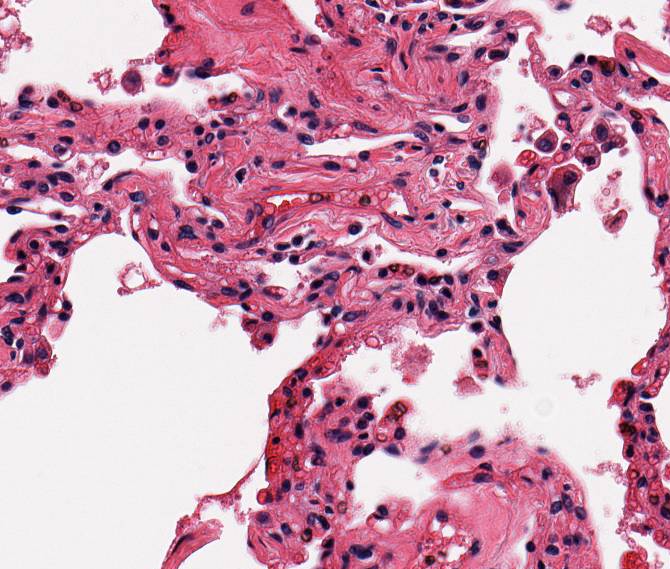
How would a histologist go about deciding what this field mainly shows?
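First, the name: alveolus. Point one: irregular branching bands of pink tissue separate large empty white spaces across the field.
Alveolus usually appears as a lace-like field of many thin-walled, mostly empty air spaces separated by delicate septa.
Point two: scattered cells holding coarse golden-brown granular pigment lie along the band edges, most numerous on the right and in the lower parts. Point three: most nuclei within the bands are small, dark and oval to spindle-shaped. Point four: the field contains no glands and no fat cells.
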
